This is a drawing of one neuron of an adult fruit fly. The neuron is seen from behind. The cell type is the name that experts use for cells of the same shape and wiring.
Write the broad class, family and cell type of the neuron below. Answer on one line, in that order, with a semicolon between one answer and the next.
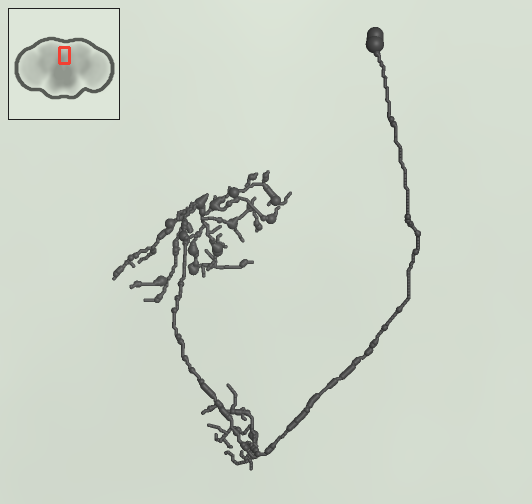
central-brain intrinsic neuron; class CX; vDeltaB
